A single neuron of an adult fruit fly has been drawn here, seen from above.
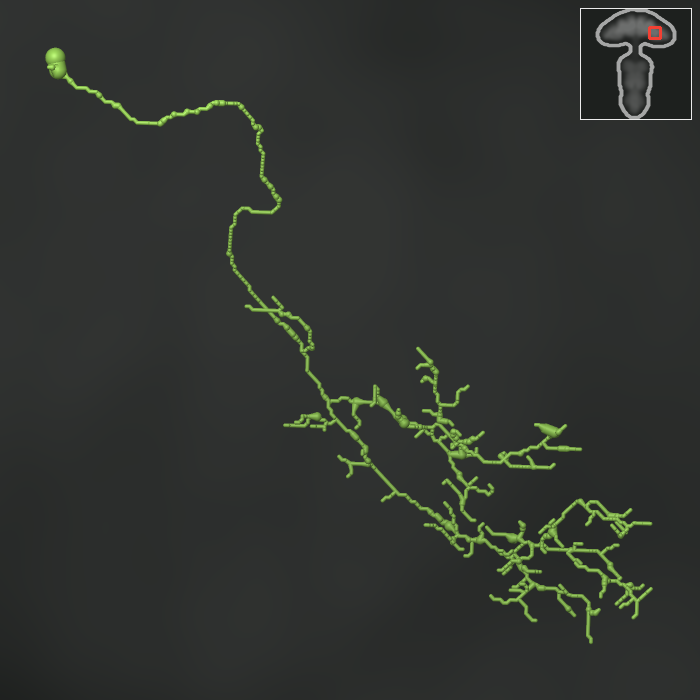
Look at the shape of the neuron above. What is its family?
Cm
